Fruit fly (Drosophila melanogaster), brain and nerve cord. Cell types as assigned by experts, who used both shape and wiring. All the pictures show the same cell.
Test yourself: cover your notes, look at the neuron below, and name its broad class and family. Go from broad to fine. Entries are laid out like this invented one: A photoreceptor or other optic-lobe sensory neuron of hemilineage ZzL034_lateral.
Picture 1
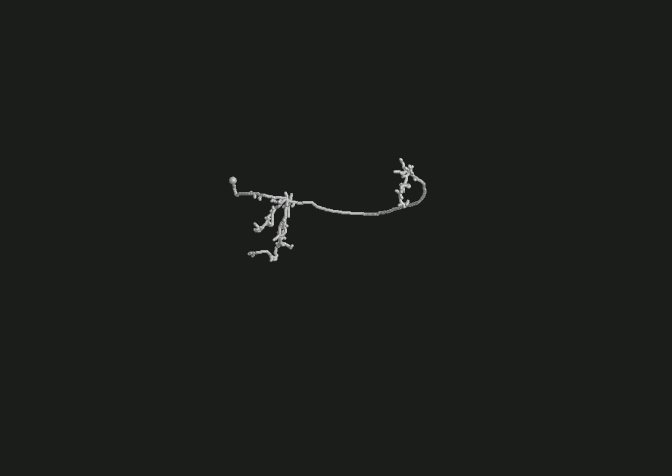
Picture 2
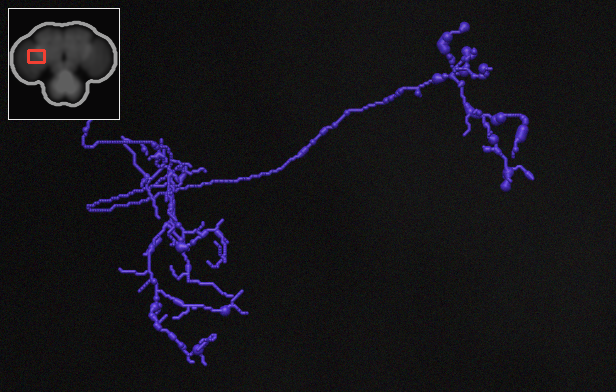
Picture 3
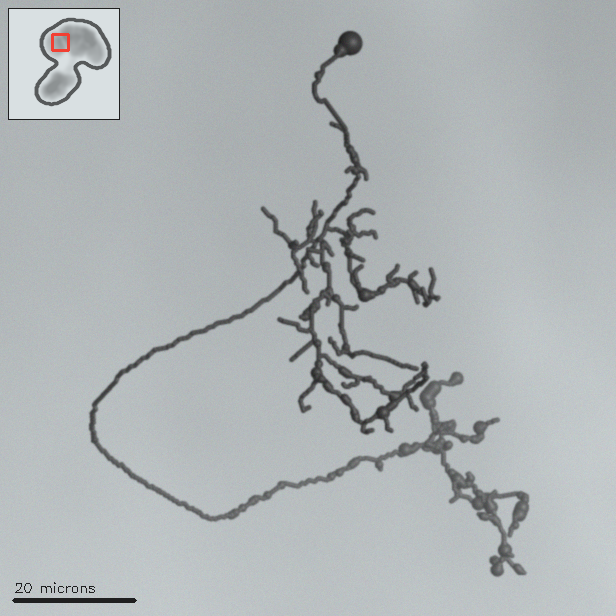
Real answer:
An optic-lobe intrinsic neuron of the Tm family.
